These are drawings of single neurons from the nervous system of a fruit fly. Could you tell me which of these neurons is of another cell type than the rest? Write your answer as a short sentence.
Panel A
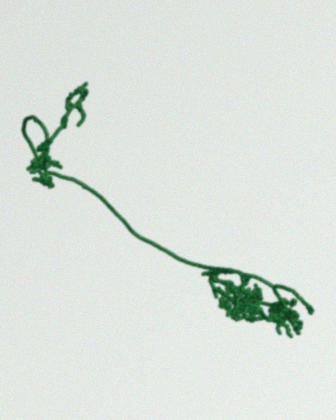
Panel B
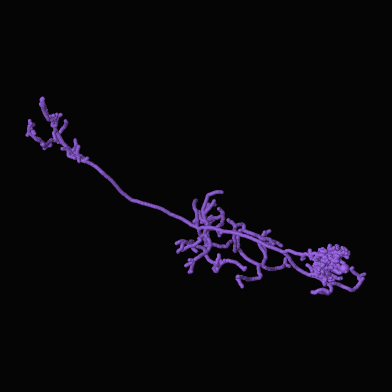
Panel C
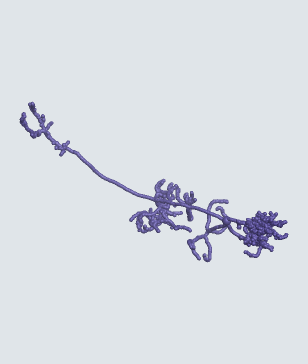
Panel A is the odd one out.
